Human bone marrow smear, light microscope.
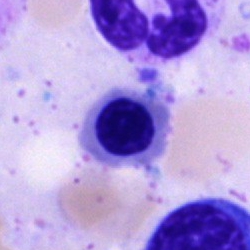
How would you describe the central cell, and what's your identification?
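A roughly round outline bounds the cell. Its chromatin is dense and very dark, stained an almost uniform deep purple. A moderate rim of pale greyish-blue cytoplasm encircles the nucleus on every side, and no granules are visible in it. It is an erythroblast.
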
